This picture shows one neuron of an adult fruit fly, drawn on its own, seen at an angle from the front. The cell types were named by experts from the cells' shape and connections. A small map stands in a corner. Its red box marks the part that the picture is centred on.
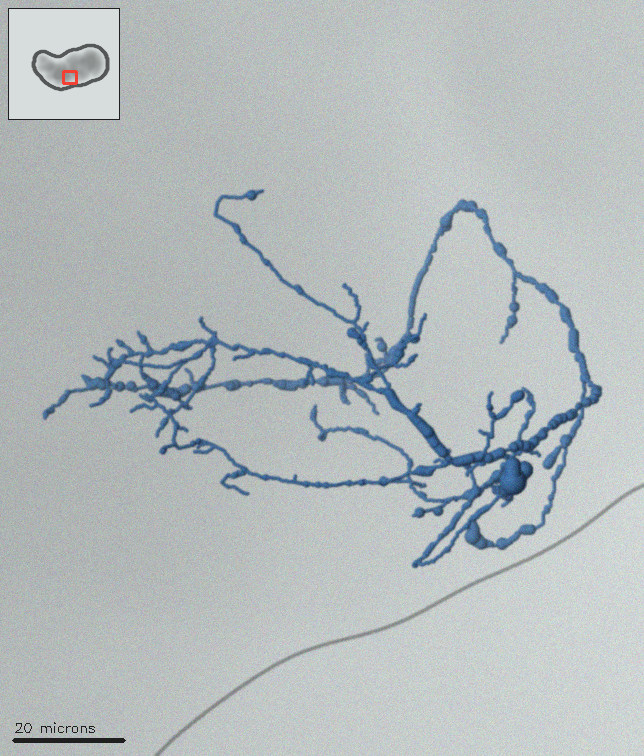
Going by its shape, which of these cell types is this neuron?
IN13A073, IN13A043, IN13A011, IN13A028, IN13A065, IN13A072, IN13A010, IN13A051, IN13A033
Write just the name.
IN13A043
